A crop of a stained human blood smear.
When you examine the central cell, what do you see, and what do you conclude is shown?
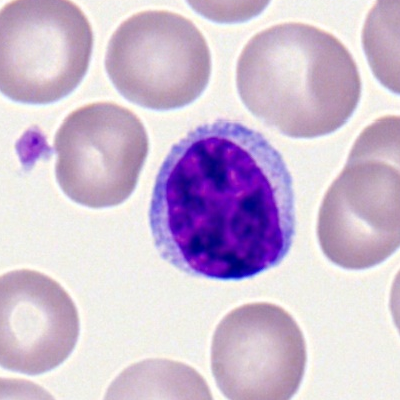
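Most of this cell is taken up by its nucleus. There the chromatin is coarse and clumped, with dark purple patches lying among paler areas. No distinct nucleoli can be made out, and no vacuoles appear in the cytoplasm. This is a lymphocyte.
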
